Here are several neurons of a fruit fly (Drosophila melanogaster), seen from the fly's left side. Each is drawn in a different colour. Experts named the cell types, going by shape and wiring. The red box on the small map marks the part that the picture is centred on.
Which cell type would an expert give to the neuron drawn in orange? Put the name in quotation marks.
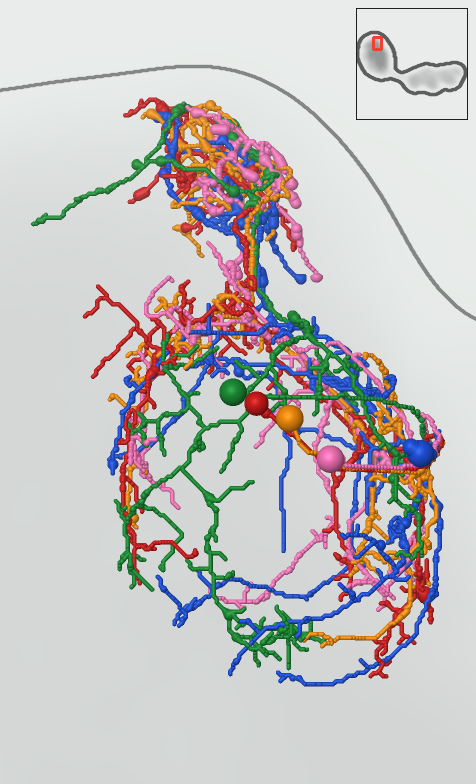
"CB2208"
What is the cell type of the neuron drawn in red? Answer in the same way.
"LHPV6a9_b"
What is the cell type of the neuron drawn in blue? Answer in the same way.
"CB1201"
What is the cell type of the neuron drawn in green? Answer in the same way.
"CB3075"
